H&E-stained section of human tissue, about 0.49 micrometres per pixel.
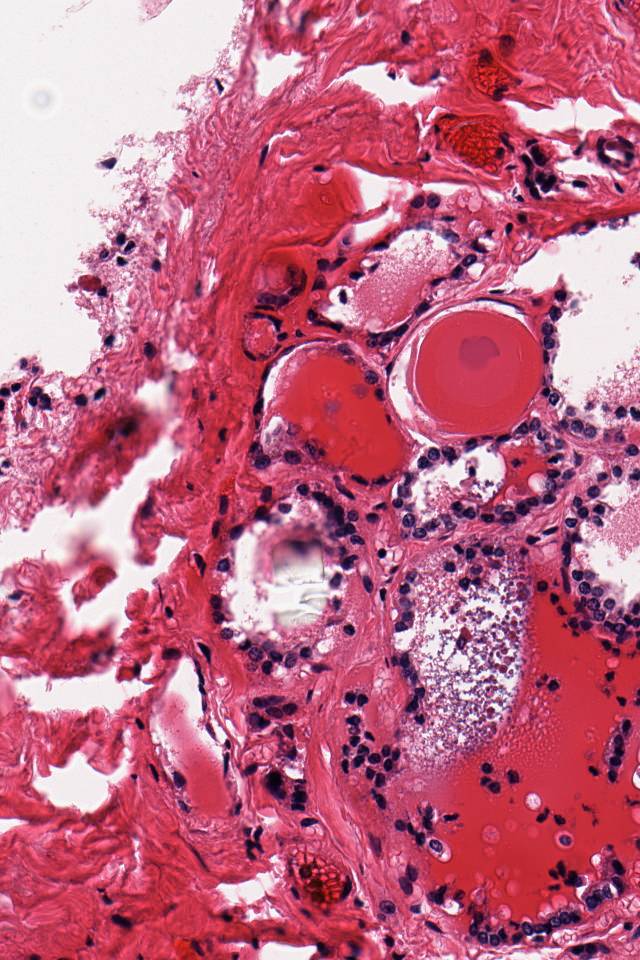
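Thyroid: rounded follicles lined by a single layer of cuboidal cells with small, round, darkly stained nuclei. Lower right, a large space holds pink fluid with scattered cells and small round bubbles. Small vessels packed with red blood cells lie upper right and at the bottom.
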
